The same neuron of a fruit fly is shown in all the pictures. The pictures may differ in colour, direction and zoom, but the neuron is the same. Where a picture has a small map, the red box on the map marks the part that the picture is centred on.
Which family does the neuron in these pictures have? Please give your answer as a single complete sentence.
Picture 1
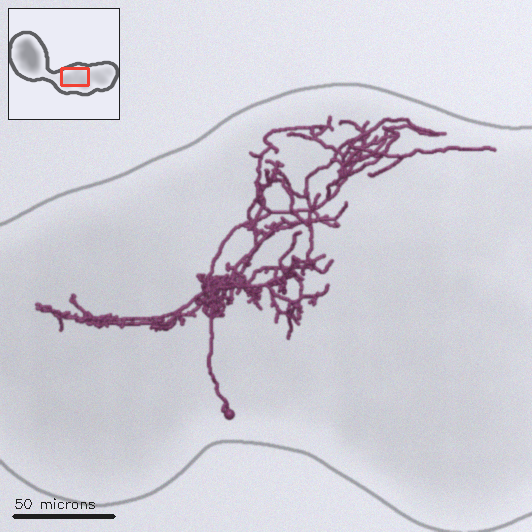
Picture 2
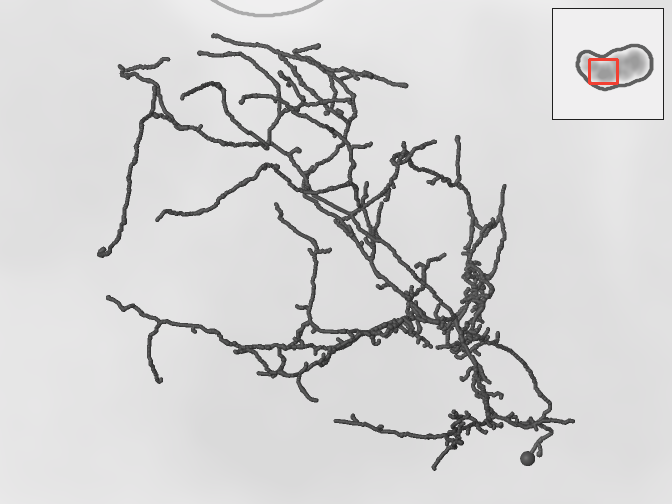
The neuron here is of family hemilineage 12A.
